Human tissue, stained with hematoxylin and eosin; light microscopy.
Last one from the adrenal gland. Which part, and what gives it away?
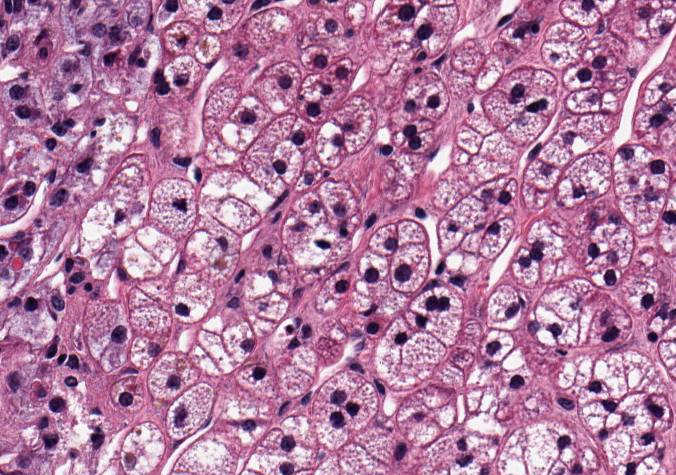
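The field shows zona fasciculata. Most of its cells have pale, finely vacuolated, foamy cytoplasm.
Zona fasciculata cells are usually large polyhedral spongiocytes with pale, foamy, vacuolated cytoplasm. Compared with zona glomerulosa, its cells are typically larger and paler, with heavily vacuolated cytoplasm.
Cells along the left edge have pinker, less vacuolated cytoplasm than those in the centre. The septa between the nests are delicate and contain flattened, elongated nuclei, and no glandular lumina form among the cells.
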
